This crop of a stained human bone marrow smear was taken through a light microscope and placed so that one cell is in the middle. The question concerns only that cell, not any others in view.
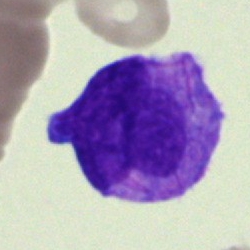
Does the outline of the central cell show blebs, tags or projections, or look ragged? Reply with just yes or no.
Yes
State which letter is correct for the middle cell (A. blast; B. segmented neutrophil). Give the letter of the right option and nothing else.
A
